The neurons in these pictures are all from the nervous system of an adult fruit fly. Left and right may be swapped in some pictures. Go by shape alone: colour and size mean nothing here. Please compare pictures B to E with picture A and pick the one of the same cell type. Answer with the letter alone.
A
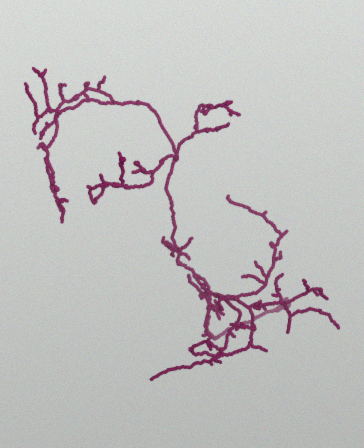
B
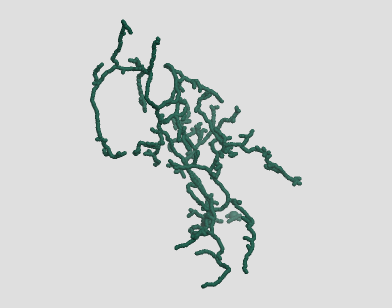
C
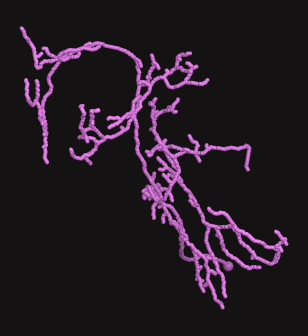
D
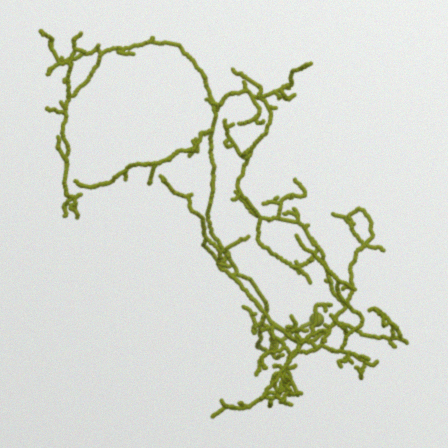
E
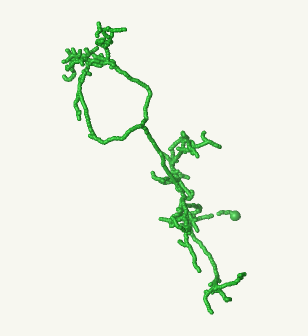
D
